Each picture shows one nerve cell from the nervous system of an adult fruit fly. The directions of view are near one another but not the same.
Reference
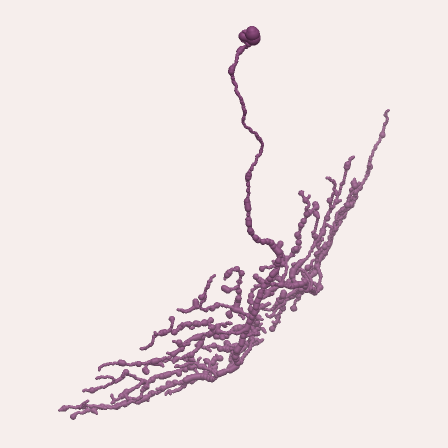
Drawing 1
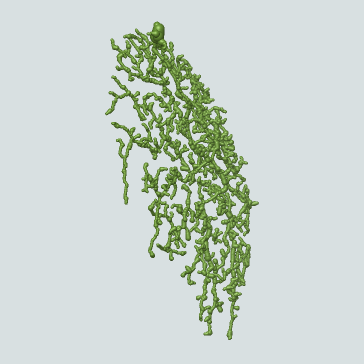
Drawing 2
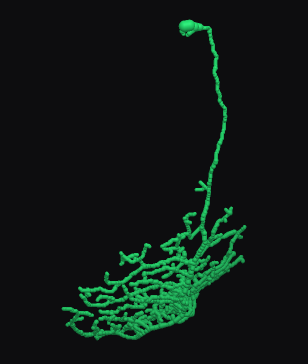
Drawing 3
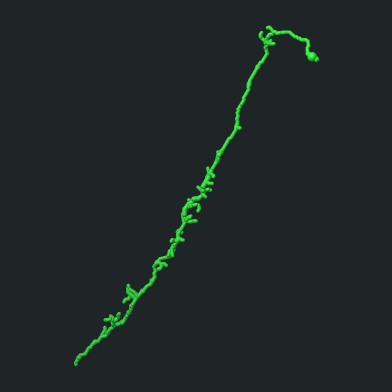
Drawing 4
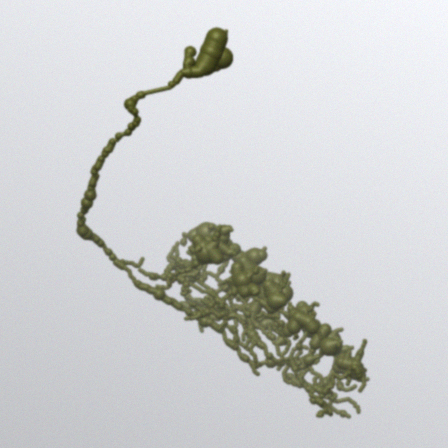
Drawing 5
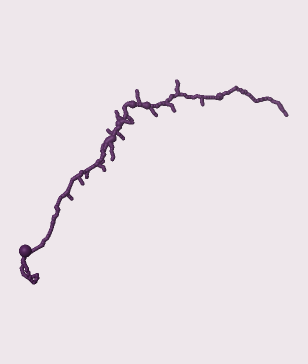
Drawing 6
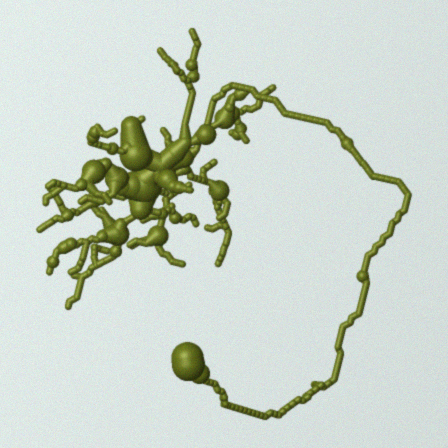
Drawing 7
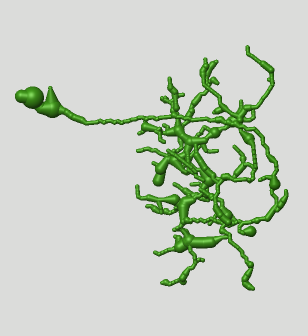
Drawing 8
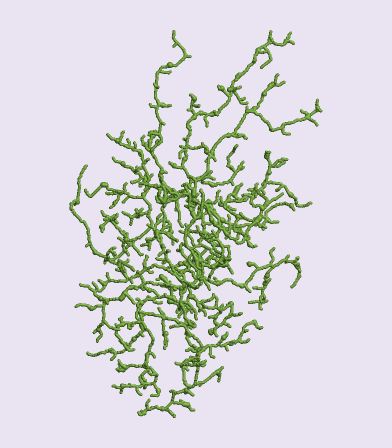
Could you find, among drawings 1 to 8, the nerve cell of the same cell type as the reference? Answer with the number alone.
2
